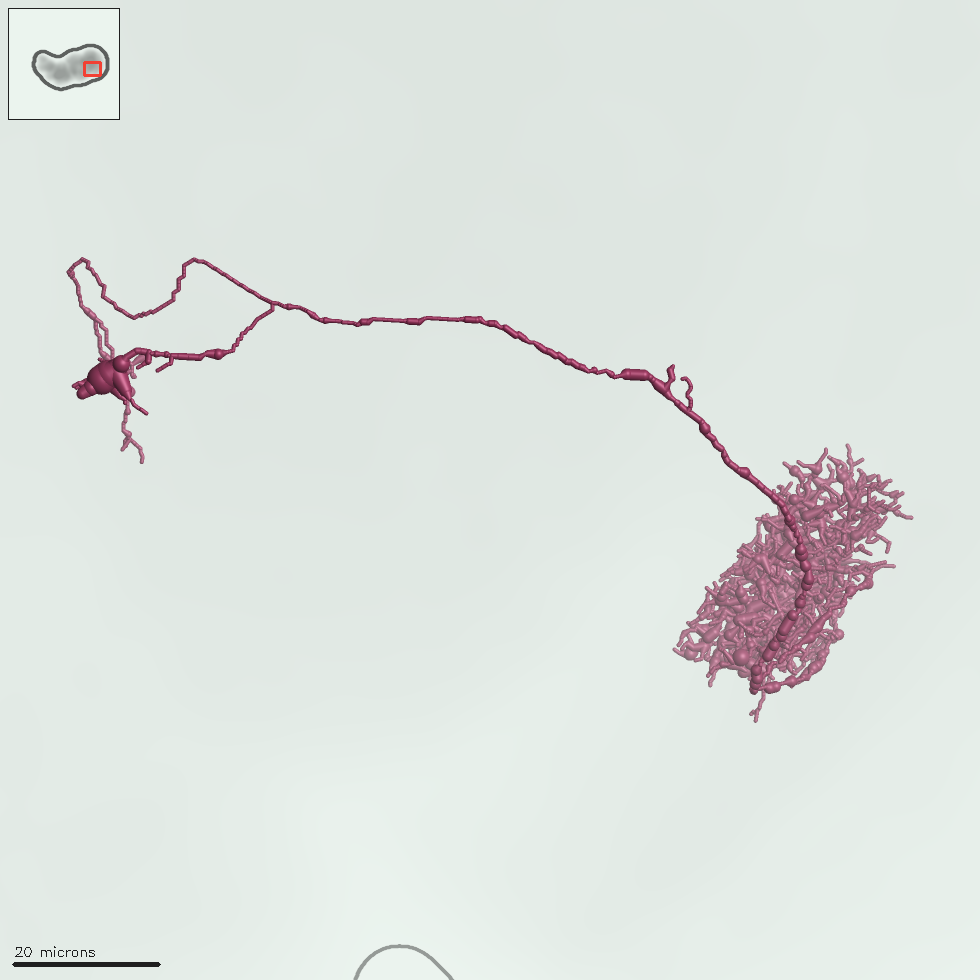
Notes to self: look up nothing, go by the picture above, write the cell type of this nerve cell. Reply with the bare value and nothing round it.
MeLo9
